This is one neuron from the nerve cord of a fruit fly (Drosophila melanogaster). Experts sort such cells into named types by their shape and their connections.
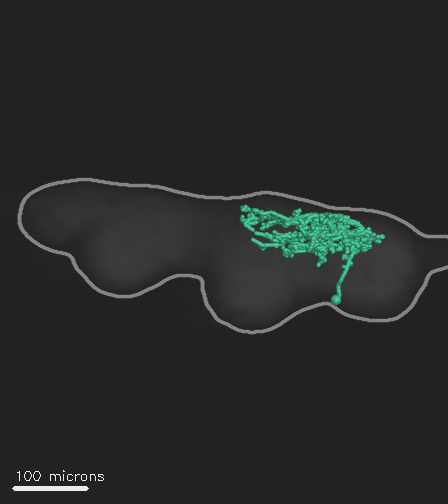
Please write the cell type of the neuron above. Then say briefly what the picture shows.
The cell type is IN27X014. This is a nerve-cord intrinsic neuron. From left to right in the picture it spans about 200 microns. In this view it is wider than it is tall.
